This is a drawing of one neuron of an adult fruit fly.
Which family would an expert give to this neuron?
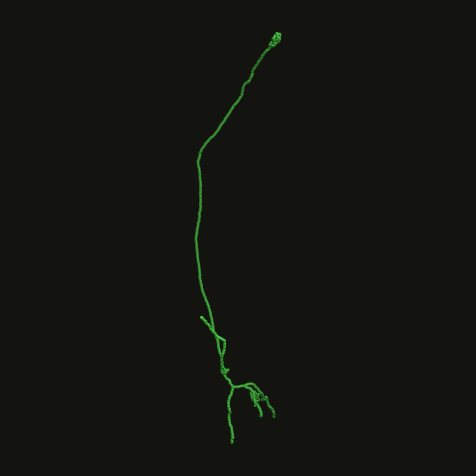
class mechanosensory proprioceptive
